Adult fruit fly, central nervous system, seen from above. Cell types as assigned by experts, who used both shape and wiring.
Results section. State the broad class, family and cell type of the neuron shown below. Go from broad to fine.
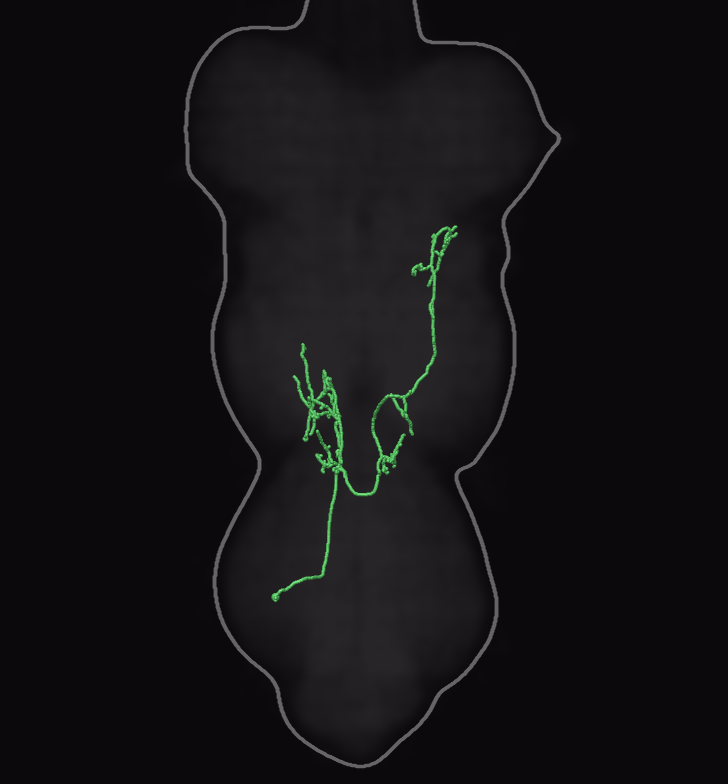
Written: nerve-cord intrinsic neuron; hemilineage 06A; IN06A072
